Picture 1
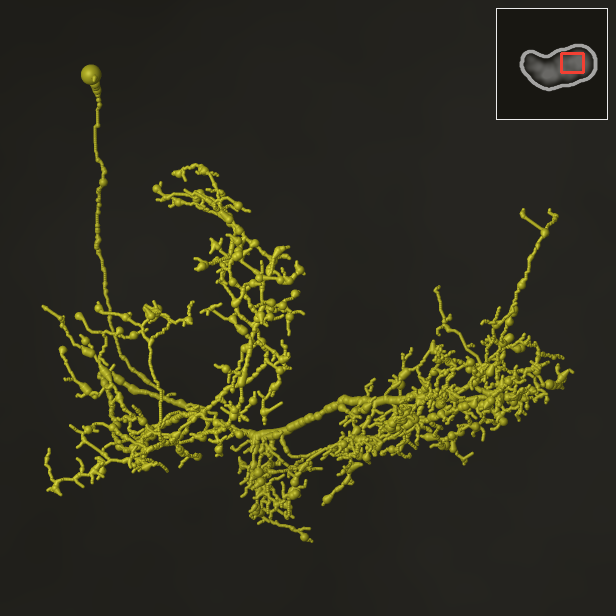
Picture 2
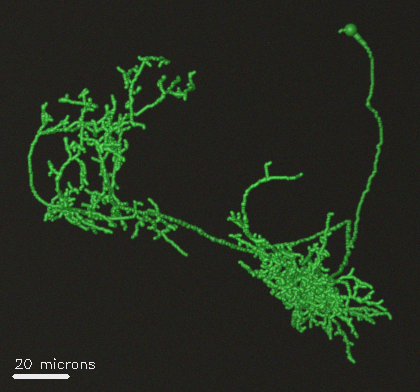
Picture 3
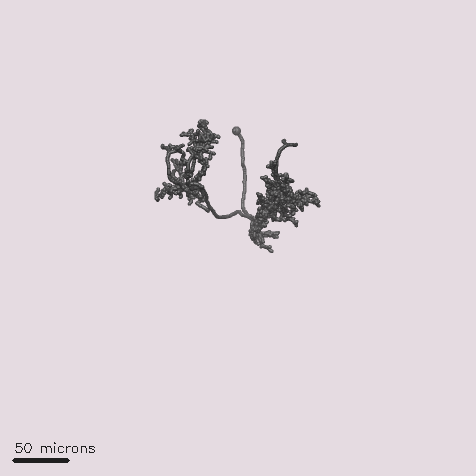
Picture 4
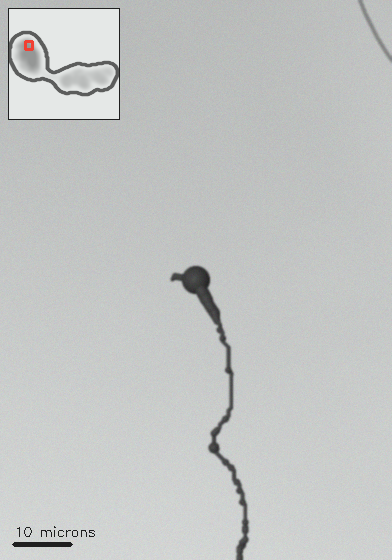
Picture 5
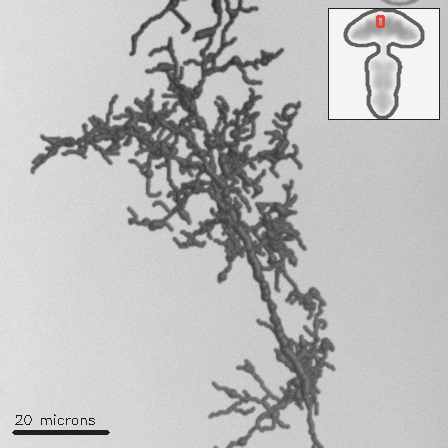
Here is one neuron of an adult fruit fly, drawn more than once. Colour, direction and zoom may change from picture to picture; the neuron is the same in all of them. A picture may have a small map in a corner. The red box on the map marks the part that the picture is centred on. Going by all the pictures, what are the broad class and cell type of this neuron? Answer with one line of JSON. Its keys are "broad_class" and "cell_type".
{"broad_class": "central-brain intrinsic neuron", "cell_type": "LAL129"}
